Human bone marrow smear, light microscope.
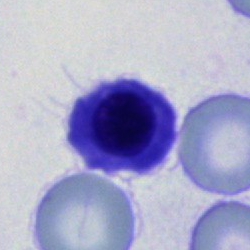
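Erythroblast: notice its roughly round outline, with a slightly bumpy, uneven edge. Several fine hair-like threads stick out from the upper-left edge. Its nuclear chromatin is very dark and densely stained, and no granules are visible in the cytoplasm.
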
